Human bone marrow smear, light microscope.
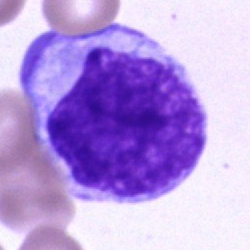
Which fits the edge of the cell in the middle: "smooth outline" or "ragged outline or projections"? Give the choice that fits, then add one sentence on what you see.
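Smooth outline. The cell outline is roughly oval with a smooth edge.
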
